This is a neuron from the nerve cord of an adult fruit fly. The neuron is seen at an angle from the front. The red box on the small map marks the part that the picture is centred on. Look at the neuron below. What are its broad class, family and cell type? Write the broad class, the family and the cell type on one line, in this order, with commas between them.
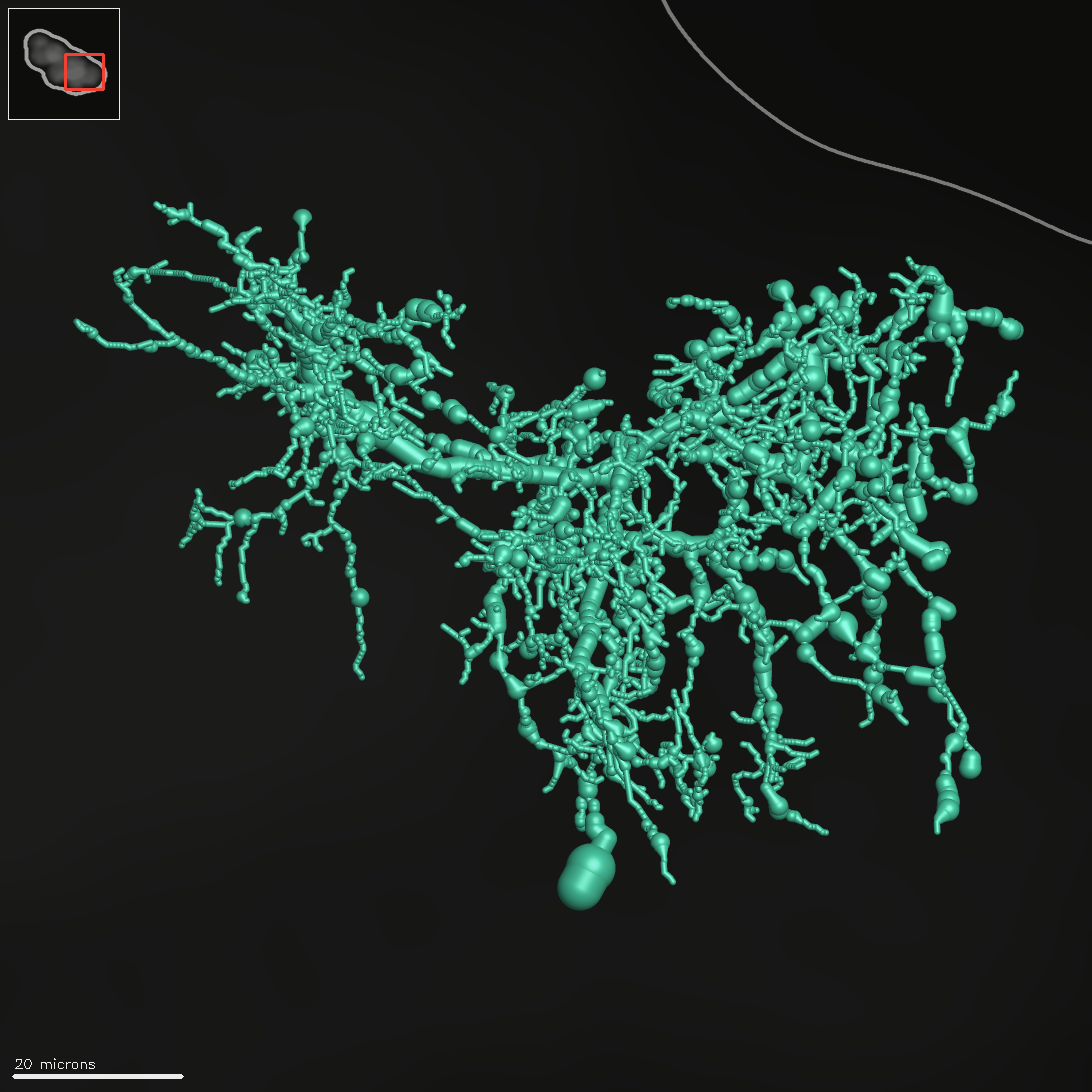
nerve-cord intrinsic neuron, hemilineage 03B, IN03B032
